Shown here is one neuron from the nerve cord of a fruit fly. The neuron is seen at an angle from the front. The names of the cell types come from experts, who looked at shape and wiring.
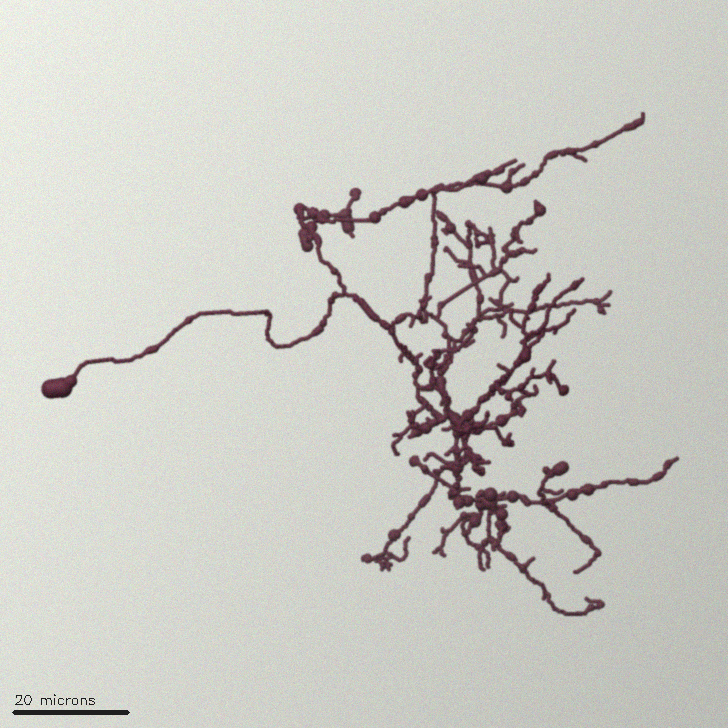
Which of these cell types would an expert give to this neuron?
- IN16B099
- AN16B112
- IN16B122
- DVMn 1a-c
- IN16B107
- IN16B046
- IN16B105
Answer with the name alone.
IN16B122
